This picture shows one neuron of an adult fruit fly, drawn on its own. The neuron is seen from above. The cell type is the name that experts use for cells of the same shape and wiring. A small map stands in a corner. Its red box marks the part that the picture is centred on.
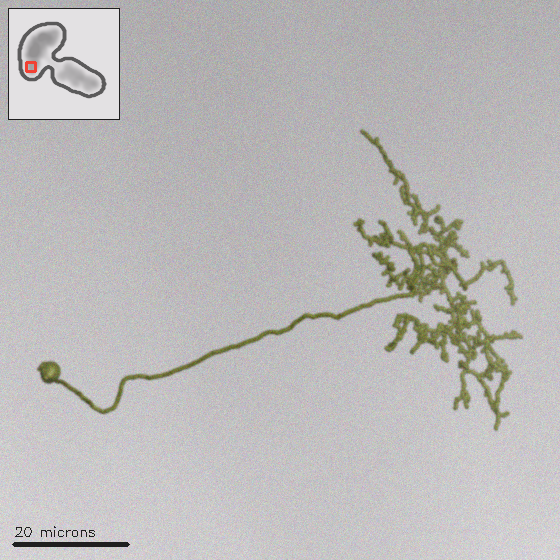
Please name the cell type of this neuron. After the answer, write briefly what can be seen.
Its cell type is Cm6. It is an optic-lobe intrinsic neuron. It lies in the brain. From left to right in the picture it spans about 85 microns. Dozens of branch ends can be seen.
